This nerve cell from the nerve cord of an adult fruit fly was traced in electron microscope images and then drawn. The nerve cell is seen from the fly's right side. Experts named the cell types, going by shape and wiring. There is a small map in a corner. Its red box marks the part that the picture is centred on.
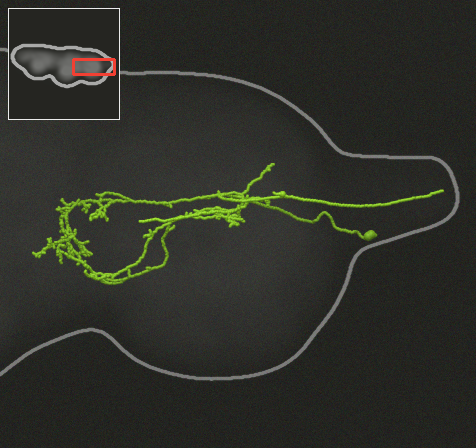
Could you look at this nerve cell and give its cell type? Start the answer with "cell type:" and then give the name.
cell type: AN08B109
